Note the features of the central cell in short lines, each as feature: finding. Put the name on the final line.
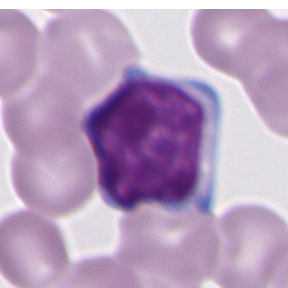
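Shape: angular, several straight edges
Nucleus: single unlobed mass
Cytoplasm: pale blue
Granules: none visible in cytoplasm
Cell type: typical lymphocyte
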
